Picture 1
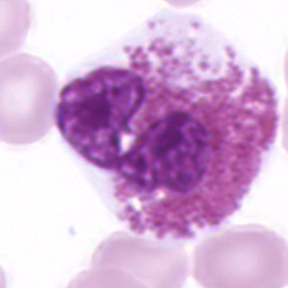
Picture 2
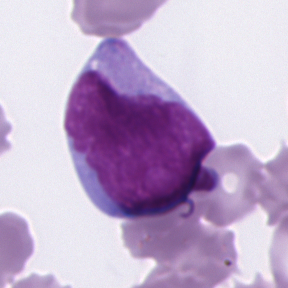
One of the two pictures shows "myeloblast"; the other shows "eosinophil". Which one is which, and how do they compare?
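Picture 1: eosinophil. Picture 2: myeloblast. The eosinophil's outline is roughly round with a slightly irregular edge, and coarse reddish granules pack its cytoplasm.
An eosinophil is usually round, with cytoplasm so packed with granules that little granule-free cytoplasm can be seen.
The granules are sparser in the upper part of the cytoplasm than in the lower part. The chromatin is dense and dark purple, and neither lobe shows a nucleolus.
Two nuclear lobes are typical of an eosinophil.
The myeloblast is teardrop-shaped, narrowing to a point at its top, and shows no granules in its cytoplasm.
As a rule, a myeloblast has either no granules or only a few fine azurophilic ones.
Its nucleus fills about 70% of the cell's area.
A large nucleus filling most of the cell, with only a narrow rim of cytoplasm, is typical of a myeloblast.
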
